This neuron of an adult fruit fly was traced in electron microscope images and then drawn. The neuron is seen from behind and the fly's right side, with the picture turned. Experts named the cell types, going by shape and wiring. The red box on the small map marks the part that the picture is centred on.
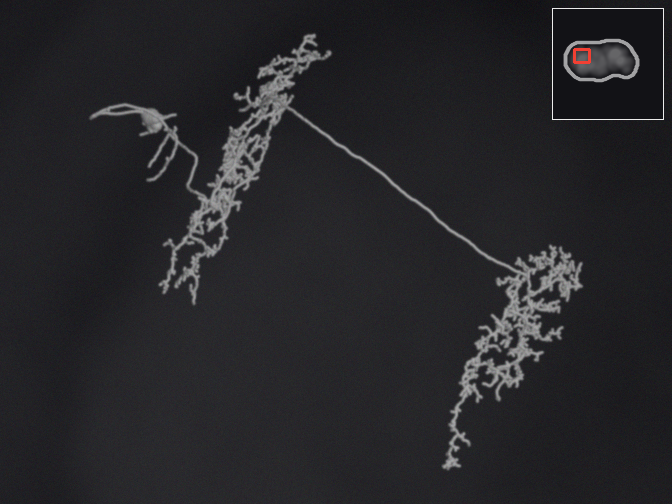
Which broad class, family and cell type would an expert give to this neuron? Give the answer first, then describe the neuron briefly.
It is an optic-lobe intrinsic neuron. The family is TmY. Its cell type is TmY19a. The picture shows dozens of branch ends. In this view it is about as wide as it is tall.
